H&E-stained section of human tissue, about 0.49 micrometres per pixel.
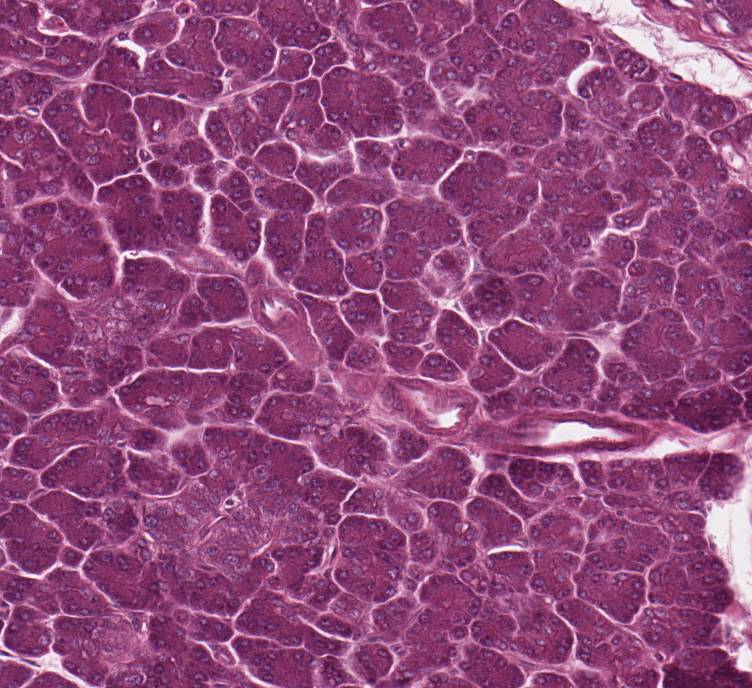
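Pancreas. Closely packed rounded acini, small clusters of cells with no visible central lumen, fill almost the whole field, with very little tissue between them. Acinar cytoplasm deeply stained purple throughout. Nuclei small, round, uniform, one per cell.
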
